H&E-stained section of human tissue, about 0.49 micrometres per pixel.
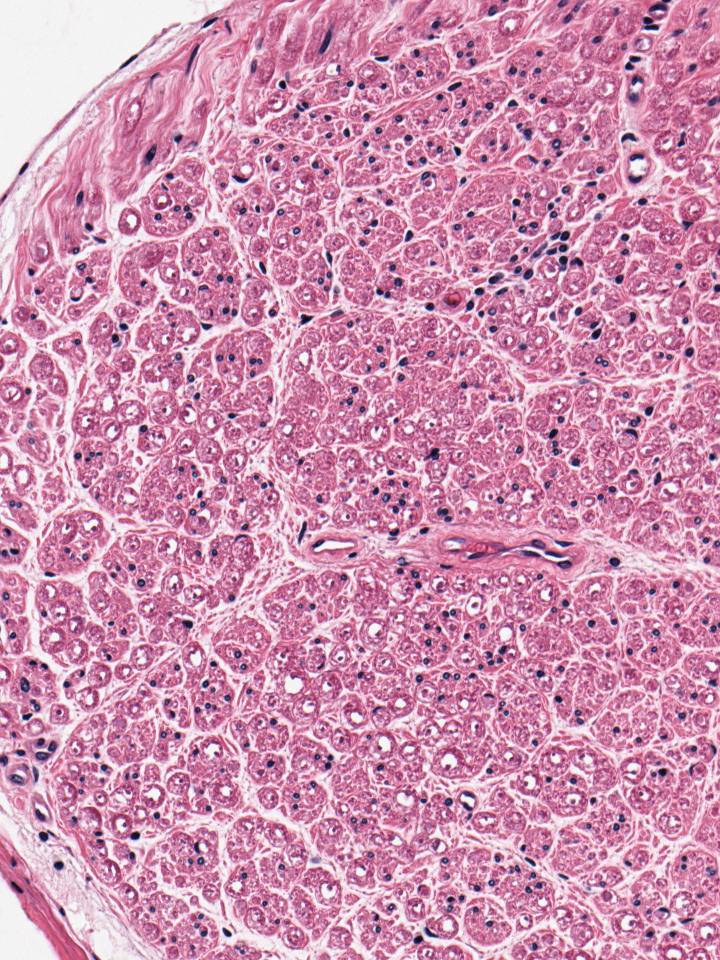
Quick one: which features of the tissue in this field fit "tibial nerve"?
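Specimen: tibial nerve. Field: closely packed small round profiles, cut in cross-section, grouped in irregular small clusters parted by thin pale clefts. Small dark round nuclei lie singly between the profiles. Mid-field: small thin-walled vessel, cut lengthwise, running horizontally.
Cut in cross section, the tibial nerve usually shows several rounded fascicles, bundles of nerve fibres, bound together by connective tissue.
Goes with it: round profiles cut in cross-section. Does not: the grouping here is irregular small clusters, not several rounded fascicles.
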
